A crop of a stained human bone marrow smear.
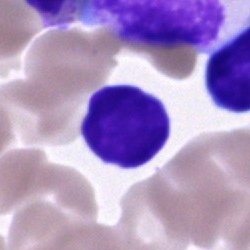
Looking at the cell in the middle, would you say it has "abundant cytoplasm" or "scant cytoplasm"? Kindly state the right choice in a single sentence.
There is only scant cytoplasm around the nucleus of this cell.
